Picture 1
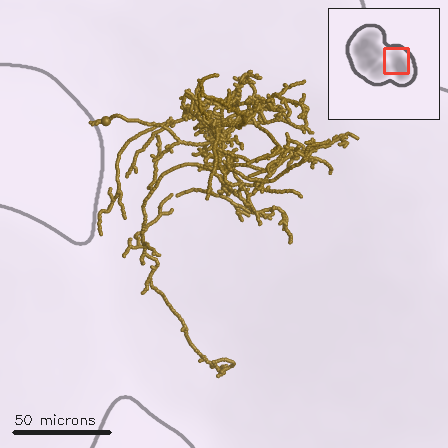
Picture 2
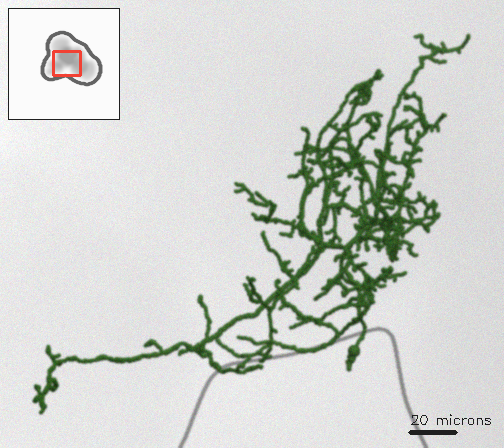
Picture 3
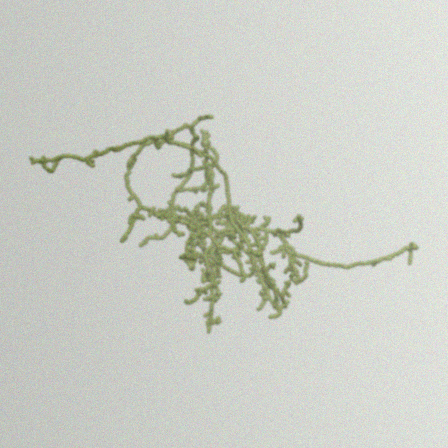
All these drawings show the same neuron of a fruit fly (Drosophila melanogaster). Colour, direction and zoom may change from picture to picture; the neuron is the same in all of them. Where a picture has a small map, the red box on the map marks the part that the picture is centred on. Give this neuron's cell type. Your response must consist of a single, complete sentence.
Under cell type classification, the neuron is IN17A035.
